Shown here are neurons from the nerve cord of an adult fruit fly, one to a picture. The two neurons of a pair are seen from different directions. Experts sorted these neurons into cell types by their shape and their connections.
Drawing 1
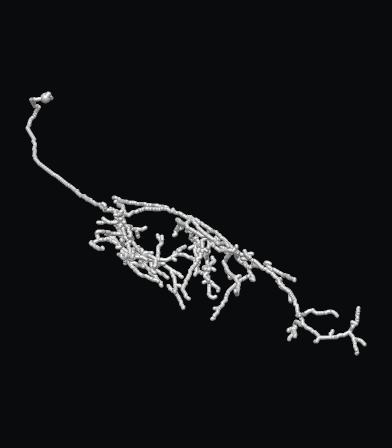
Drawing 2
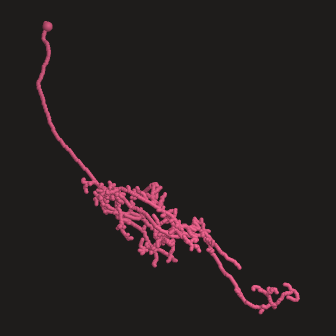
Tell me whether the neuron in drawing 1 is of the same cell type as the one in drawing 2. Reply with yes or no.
yes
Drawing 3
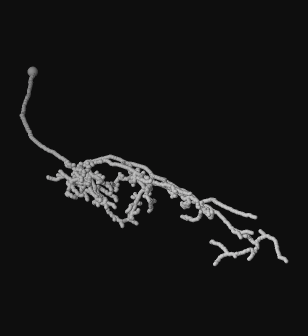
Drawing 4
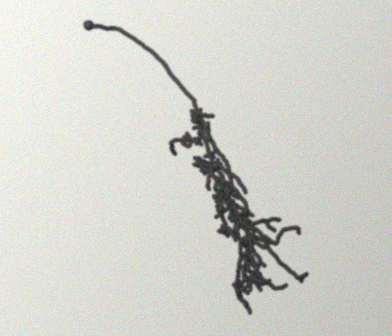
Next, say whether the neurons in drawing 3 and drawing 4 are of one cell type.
no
